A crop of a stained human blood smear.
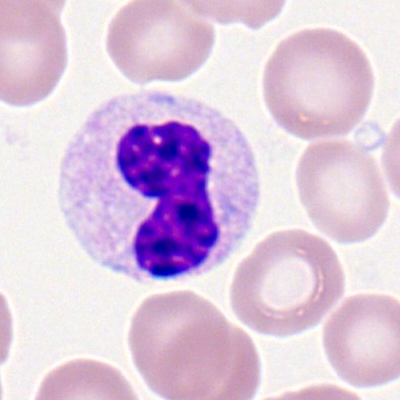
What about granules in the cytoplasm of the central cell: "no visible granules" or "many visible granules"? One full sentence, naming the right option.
The cell's cytoplasm is rich in visible granules.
